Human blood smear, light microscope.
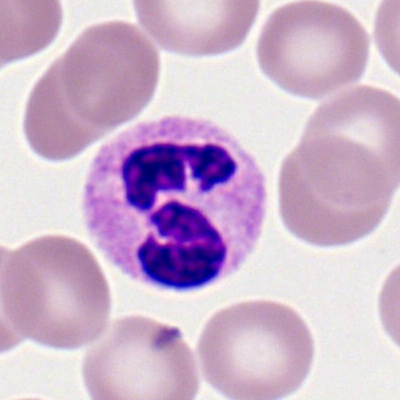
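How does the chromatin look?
Coarsely clumped.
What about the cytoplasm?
Abundant around the nucleus, pale pinkish-lilac.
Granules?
Many, fine and dusty.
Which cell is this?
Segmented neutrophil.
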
